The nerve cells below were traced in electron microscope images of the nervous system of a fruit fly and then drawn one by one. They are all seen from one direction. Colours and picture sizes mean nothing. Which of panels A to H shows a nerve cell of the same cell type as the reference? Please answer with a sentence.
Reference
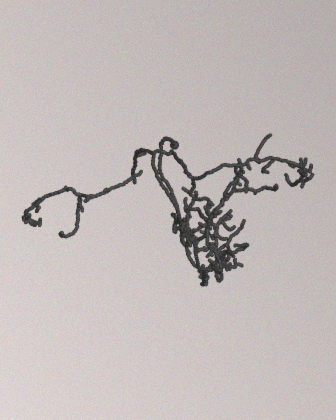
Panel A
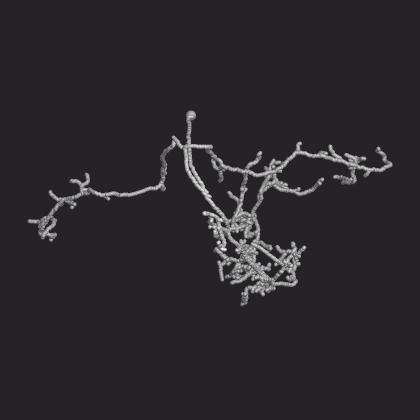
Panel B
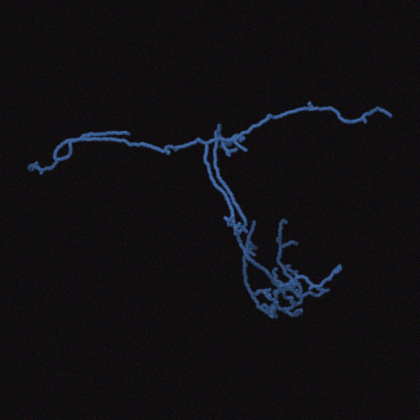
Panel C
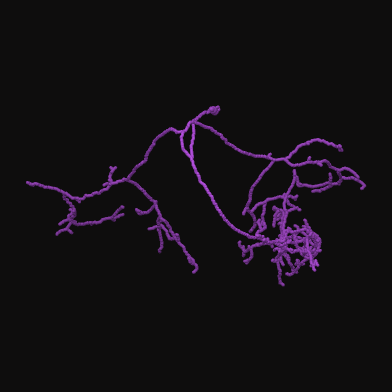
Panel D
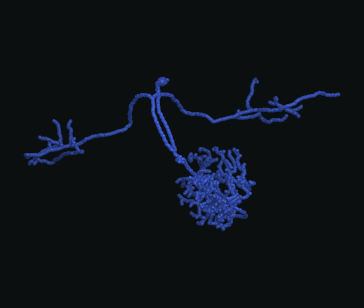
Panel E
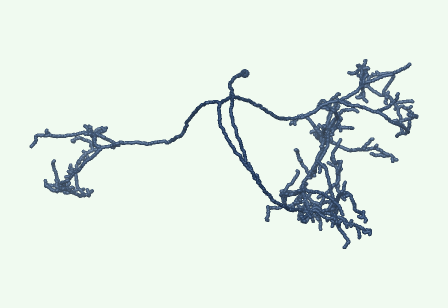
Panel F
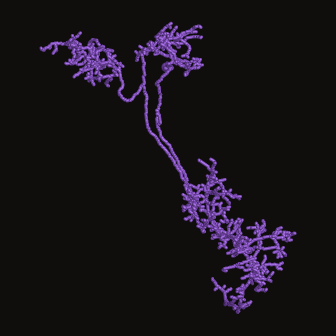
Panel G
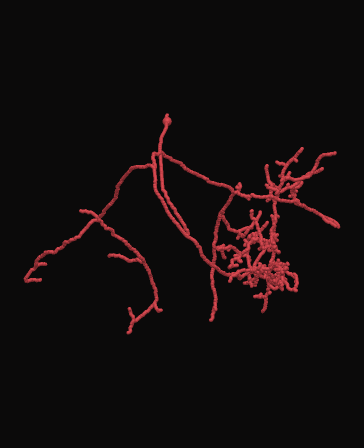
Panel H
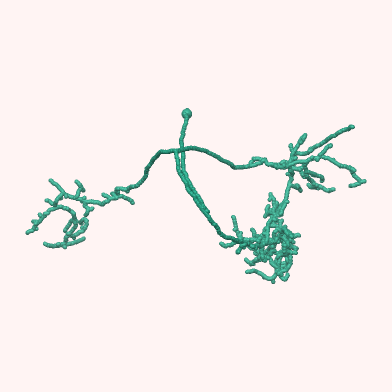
Panel A is of the same cell type.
